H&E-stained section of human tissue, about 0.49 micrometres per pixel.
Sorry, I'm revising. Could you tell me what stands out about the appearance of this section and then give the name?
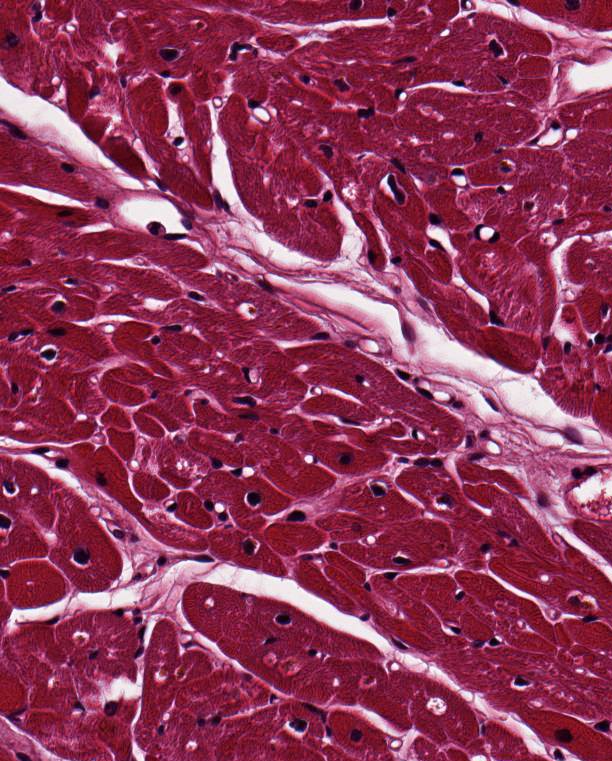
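Central nuclei: many with a small clear halo. Loose, pale pink connective tissue band crossing upper half, upper left toward right edge. Empty white clefts separate fibre groups, mostly along that band. Fat cells: none. Site: left ventricle of the heart.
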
